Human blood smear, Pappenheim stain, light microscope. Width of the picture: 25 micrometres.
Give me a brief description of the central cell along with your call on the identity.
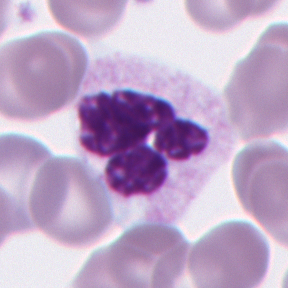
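Look at that chromatin: dense, dark purple and coarsely clumped. Fine pinkish-violet granules are sprinkled evenly through the cytoplasm, and there are no vacuoles anywhere. The outline is smooth too, with no surface projections at all. So that's a segmented neutrophil.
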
